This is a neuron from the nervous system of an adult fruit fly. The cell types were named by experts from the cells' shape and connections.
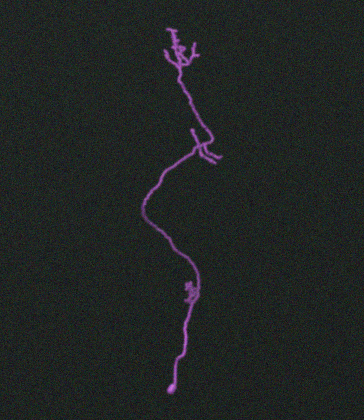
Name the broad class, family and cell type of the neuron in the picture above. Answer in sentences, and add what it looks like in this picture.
Its broad class is central-brain intrinsic neuron. The name of its family is class CX. The cell type is PFNp_b. The cell body is at the bottom of the picture. In this view it is more than twice as tall as it is wide.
